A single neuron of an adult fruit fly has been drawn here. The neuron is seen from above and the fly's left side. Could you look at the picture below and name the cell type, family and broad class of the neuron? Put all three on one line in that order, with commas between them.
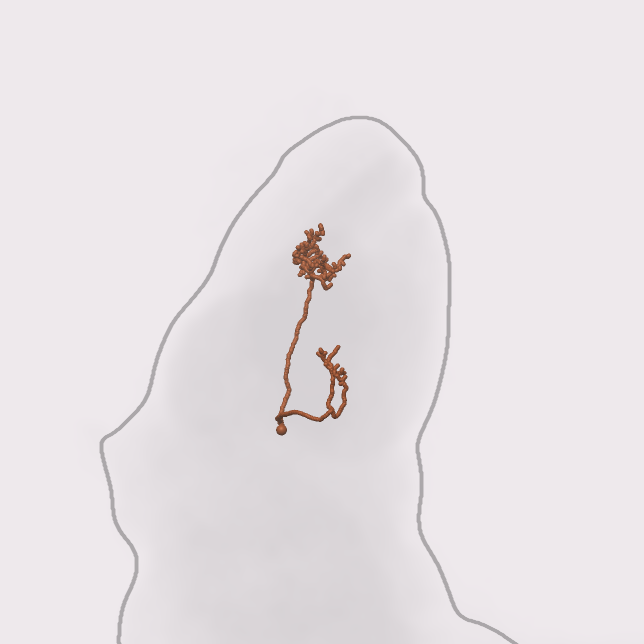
MeLo3a, MeLo, optic-lobe intrinsic neuron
